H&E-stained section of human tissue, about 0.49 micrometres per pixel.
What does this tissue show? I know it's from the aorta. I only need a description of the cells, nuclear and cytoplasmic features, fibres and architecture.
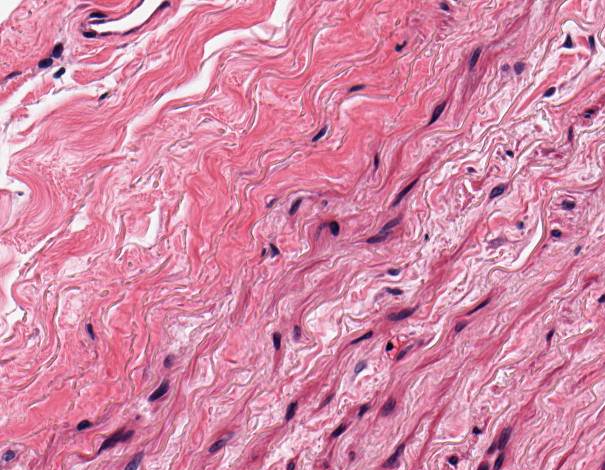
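Collagen bundles here stain bright pink and take a wavy course. Scattered dark purple, spindle-shaped fibroblast nuclei lie parallel to the fibres. They are more numerous toward the lower right than the upper left. The field contains no fat cells.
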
